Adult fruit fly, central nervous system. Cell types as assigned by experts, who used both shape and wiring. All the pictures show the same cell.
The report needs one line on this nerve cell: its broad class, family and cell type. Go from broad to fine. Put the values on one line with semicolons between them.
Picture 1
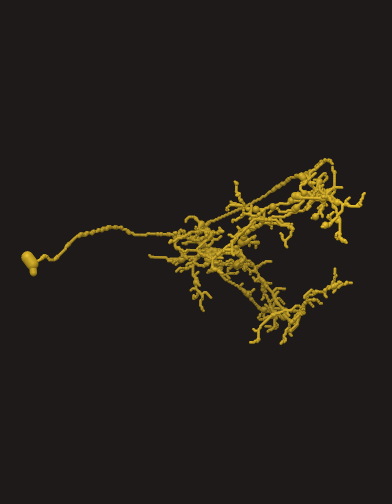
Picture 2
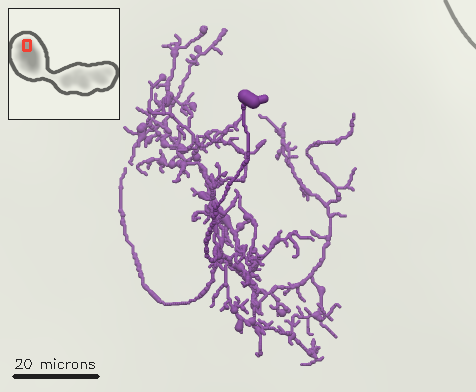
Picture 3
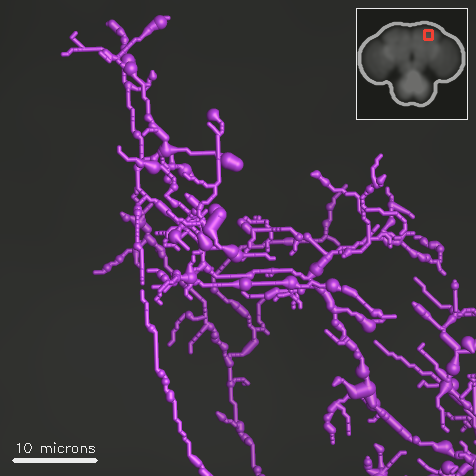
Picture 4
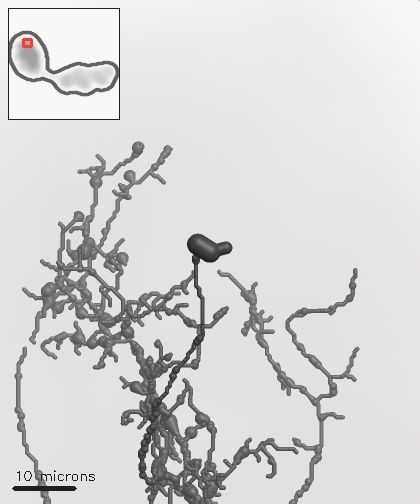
central-brain intrinsic neuron; hemilineage SLPal1; LHAD1f4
